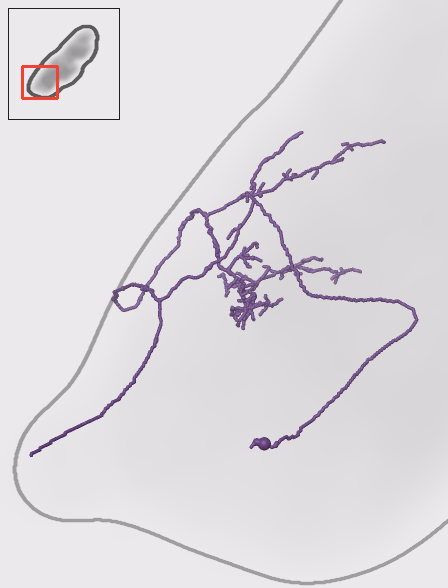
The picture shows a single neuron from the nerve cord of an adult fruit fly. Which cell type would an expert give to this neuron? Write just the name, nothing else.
AN02A046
